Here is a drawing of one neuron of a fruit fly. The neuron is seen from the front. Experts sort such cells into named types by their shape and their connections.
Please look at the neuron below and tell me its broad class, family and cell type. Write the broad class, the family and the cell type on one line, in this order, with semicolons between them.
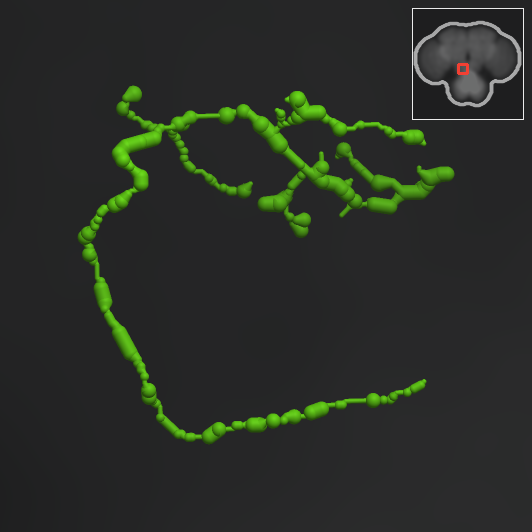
sensory neuron entering the brain; class mechanosensory; aPhM1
